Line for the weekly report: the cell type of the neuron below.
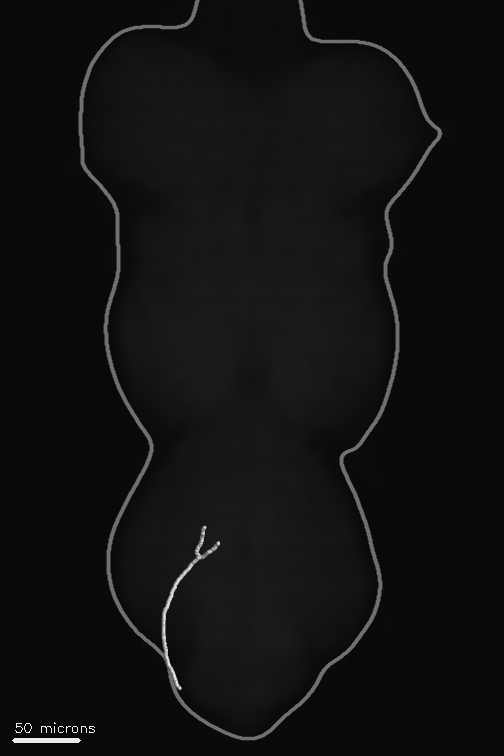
SNta42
